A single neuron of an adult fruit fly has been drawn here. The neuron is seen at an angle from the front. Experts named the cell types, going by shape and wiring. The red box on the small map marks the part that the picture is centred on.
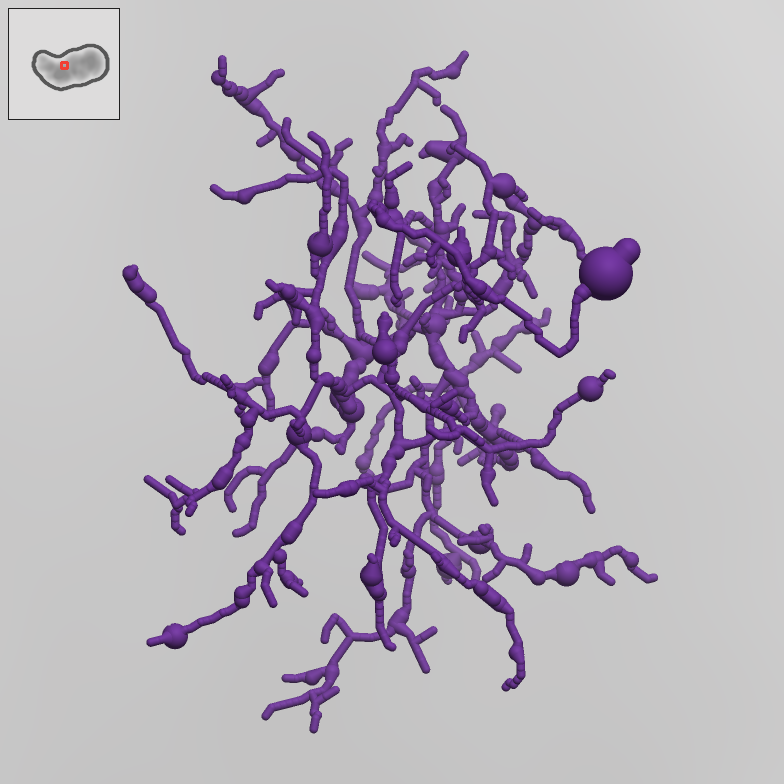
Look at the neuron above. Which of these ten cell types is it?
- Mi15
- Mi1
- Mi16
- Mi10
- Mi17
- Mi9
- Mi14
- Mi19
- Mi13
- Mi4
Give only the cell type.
Mi14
